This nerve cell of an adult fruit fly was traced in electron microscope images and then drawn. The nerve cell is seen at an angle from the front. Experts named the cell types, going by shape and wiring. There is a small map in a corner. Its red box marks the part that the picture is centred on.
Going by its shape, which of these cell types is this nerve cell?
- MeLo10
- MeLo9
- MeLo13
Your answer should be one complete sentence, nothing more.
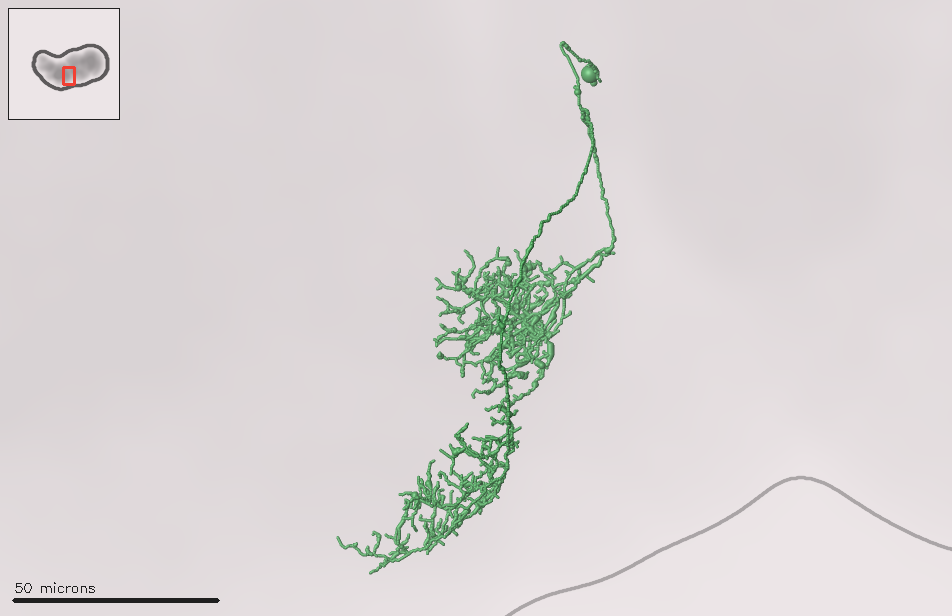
To the cell type MeLo13 belongs this nerve cell.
